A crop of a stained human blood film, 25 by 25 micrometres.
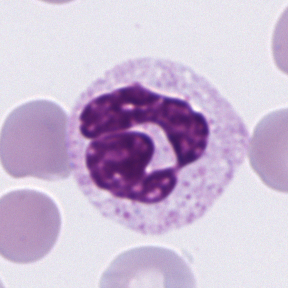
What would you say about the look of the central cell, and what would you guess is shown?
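The cell has a round outline. Its nuclear lobes curve around a small pale patch near the centre of the cell, and no nucleoli are visible. Fine pinkish-violet granules are scattered throughout the cytoplasm. This cell is a segmented neutrophil.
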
